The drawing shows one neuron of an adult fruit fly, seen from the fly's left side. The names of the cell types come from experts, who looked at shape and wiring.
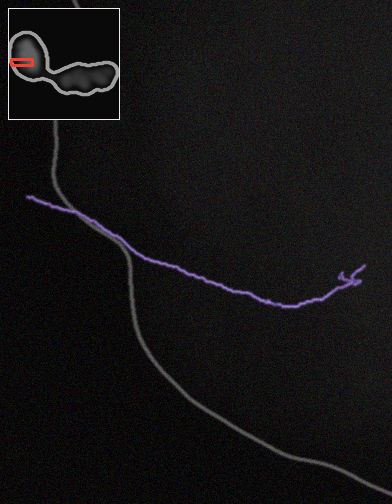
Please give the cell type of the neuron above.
JO-CM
